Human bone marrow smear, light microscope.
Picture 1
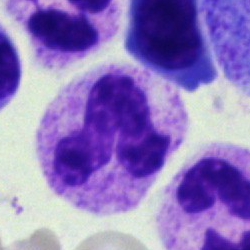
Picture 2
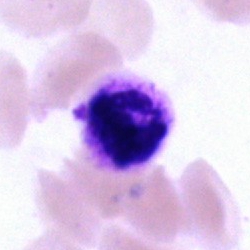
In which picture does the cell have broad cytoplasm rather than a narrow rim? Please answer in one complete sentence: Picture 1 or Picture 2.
For the cell in picture 1, the cytoplasm is broad.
